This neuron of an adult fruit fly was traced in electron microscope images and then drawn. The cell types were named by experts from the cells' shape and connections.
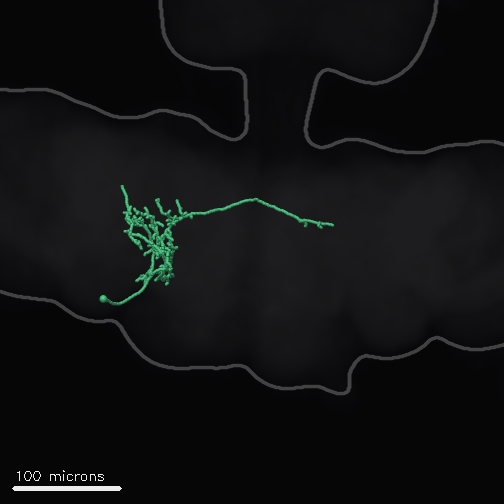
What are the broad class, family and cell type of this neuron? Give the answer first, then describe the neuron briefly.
It is a central-brain intrinsic neuron. The family is hemilineage LALa1_anterior. Its cell type is CL056. The cell body is on the left of the picture. By the scale bar it is about 200 microns wide in this view.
